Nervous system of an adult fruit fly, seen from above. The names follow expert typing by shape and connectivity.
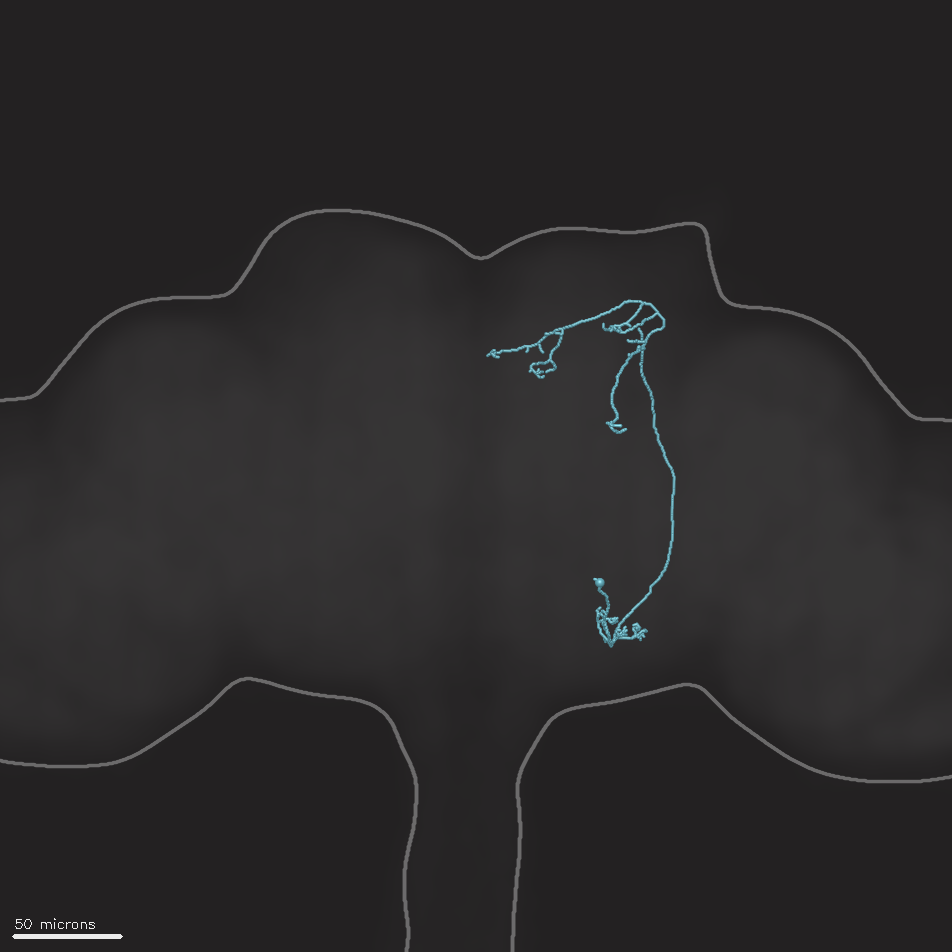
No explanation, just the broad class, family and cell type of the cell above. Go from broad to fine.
central-brain intrinsic neuron; class Kenyon Cell; KCa'b'-m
